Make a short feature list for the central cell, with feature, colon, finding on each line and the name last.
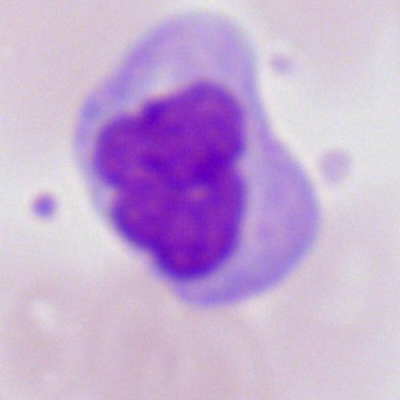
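Outline: irregular, not round
Cytoplasm: pale lilac-blue, widest band right of and below the nucleus
Granules: none distinct
Kind: monocyte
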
